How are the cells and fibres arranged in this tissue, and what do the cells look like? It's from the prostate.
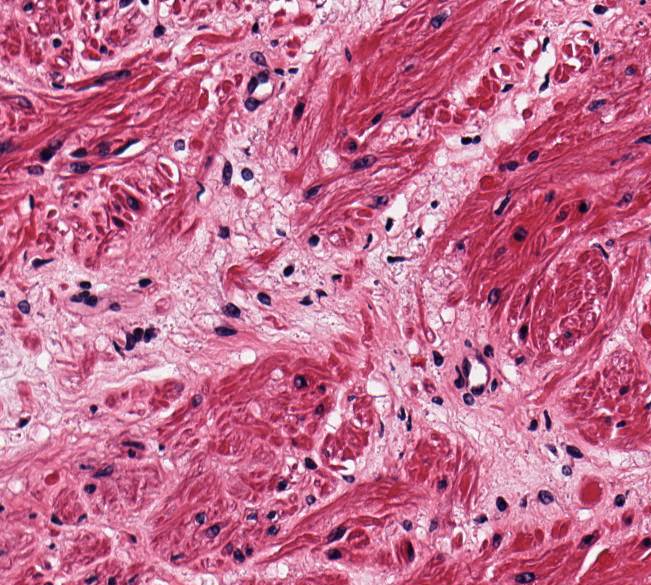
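Bundles of smooth muscle, pink, run in many different directions across the field. Paler loose tissue separates them; it is wispy and widest in a band across the centre. Within the bundles the muscle cells have abundant bright pink cytoplasm. No epithelium or glands appear anywhere in the field.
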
